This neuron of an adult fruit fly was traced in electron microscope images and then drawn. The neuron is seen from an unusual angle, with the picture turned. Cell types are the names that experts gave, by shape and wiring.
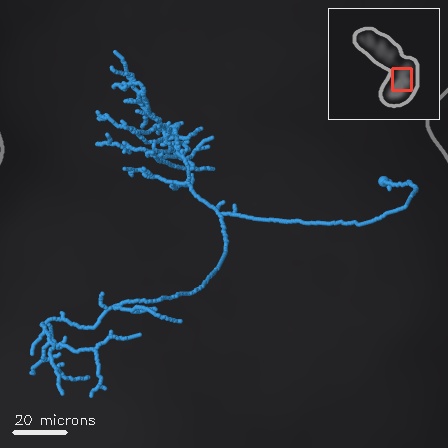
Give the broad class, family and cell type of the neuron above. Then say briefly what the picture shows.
Its broad class is central-brain intrinsic neuron. Its family is hemilineage MX7. The cell type is GNG430_a. The cell body is on the right of the picture. From left to right in the picture it spans about 150 microns. Dozens of branch ends can be seen.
